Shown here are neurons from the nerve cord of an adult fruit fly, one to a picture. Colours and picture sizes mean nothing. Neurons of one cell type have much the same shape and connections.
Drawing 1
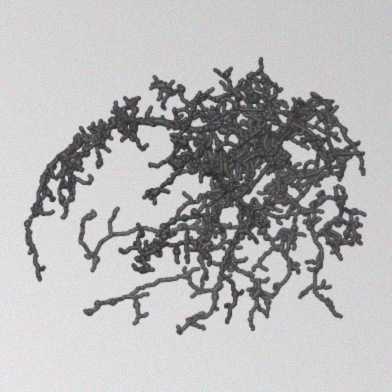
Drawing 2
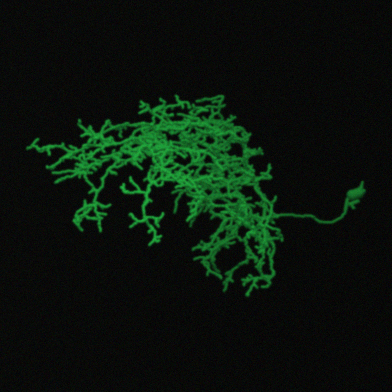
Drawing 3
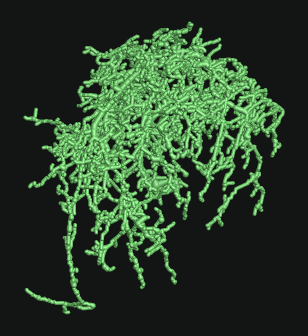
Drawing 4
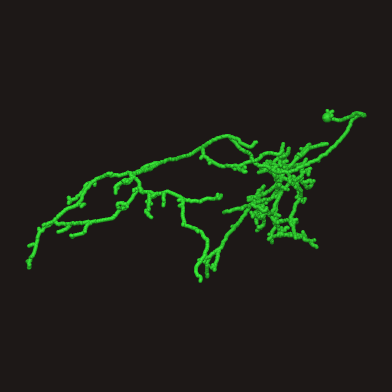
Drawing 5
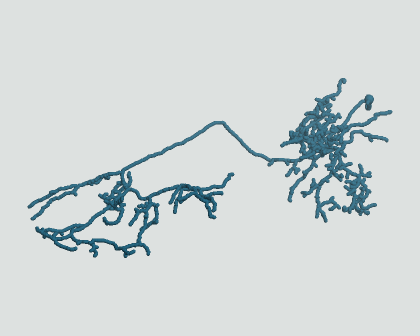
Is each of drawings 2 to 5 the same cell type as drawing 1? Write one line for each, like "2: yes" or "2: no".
2: yes
3: yes
4: no
5: no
